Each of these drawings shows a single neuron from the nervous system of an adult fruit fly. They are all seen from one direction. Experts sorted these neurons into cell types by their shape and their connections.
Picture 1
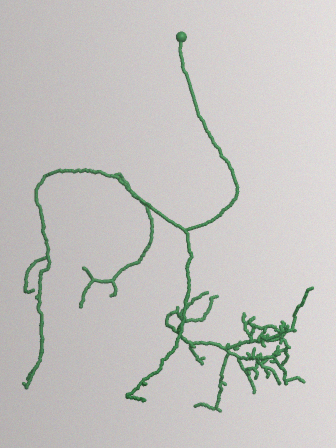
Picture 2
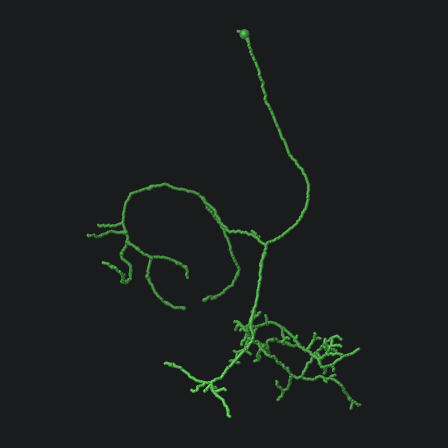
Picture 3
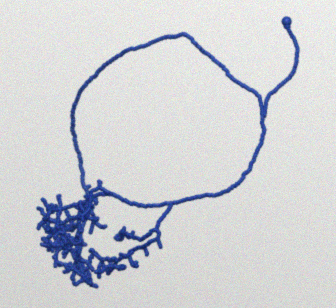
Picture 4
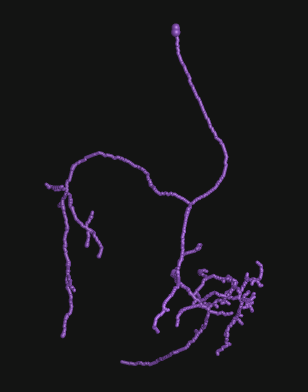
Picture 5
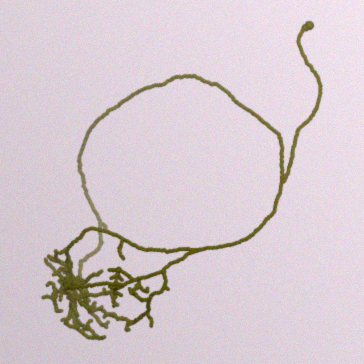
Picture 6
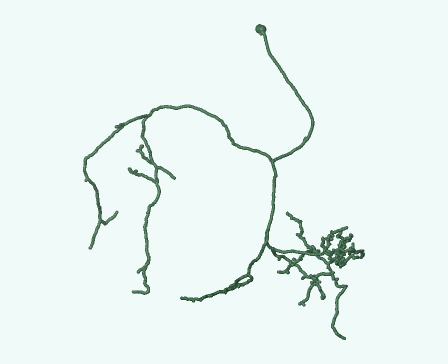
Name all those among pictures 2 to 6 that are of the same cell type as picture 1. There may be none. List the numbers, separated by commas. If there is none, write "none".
2, 4, 6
